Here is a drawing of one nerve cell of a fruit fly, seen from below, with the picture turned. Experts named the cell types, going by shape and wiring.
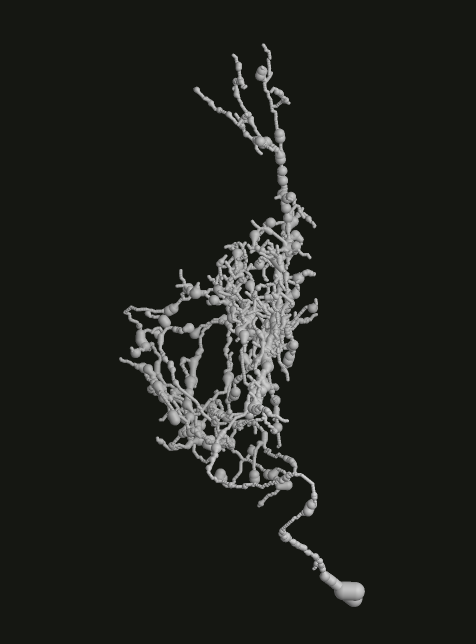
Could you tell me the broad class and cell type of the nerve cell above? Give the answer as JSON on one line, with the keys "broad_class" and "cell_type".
{"broad_class": "central-brain intrinsic neuron", "cell_type": "GNG528"}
